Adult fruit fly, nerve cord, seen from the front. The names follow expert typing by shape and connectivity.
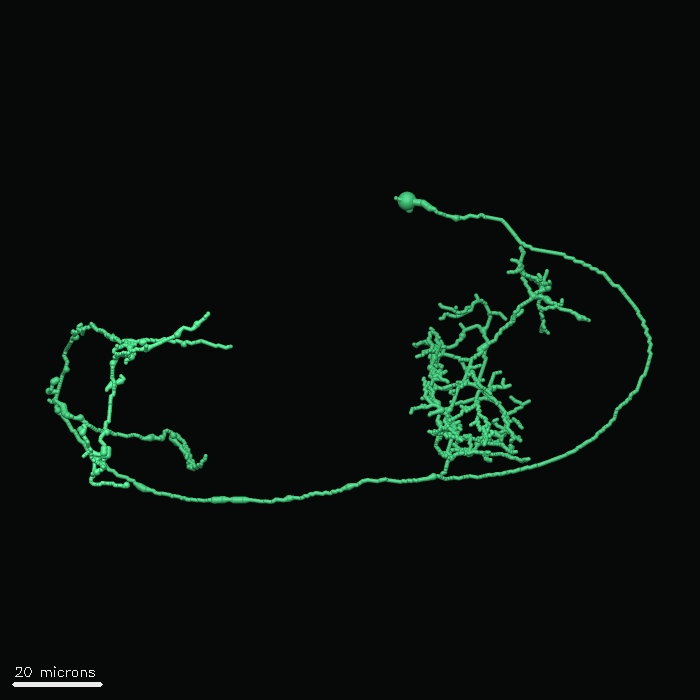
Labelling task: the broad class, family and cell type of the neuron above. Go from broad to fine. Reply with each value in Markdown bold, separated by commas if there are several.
**nerve-cord intrinsic neuron**, **hemilineage 19B**, **IN19B081**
